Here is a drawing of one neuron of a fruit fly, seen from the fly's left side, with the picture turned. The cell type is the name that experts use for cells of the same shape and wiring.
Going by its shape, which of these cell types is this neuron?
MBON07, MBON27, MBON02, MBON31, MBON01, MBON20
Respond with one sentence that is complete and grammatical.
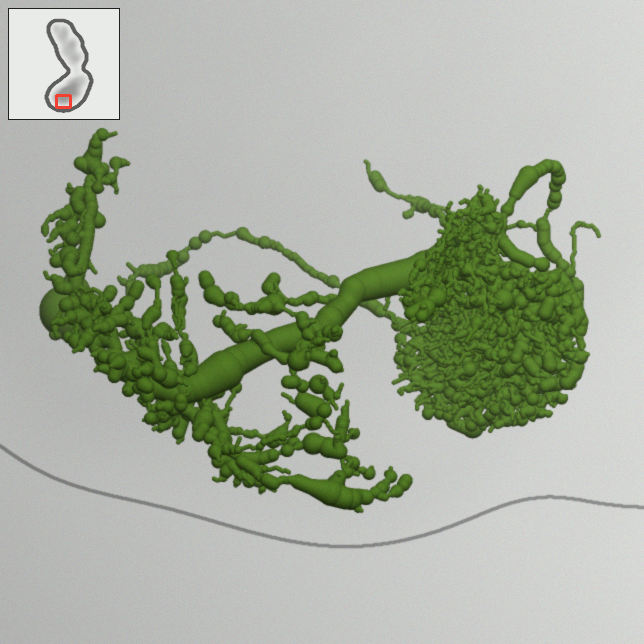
A cell of type MBON01 is what this neuron is.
